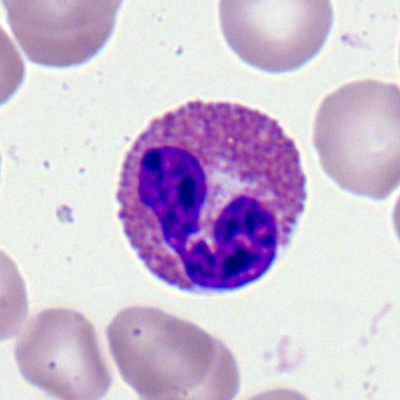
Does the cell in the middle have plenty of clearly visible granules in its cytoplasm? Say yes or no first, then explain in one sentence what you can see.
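Yes. The cytoplasm is densely packed with pinkish granules.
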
